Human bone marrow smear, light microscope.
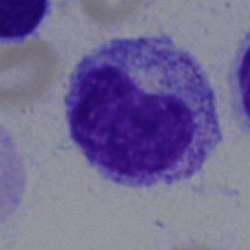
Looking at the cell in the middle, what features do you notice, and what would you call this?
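Roughly round, this one, with a slightly ragged edge. Its nucleus sits off-centre towards the lower left and is kidney-shaped, the indentation facing the upper right. The chromatin stains a dense dark purple. It's a metamyelocyte.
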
